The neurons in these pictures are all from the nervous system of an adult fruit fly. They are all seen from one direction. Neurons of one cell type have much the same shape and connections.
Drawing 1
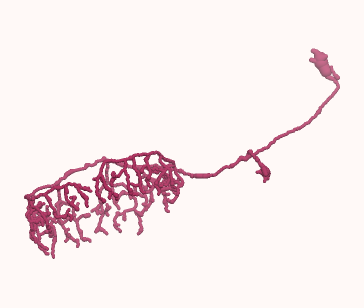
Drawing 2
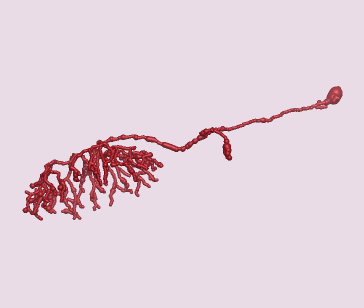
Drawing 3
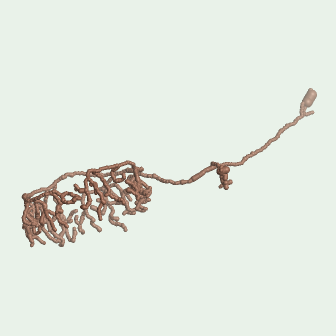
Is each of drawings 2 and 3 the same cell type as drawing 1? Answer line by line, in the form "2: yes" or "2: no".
2: no
3: yes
